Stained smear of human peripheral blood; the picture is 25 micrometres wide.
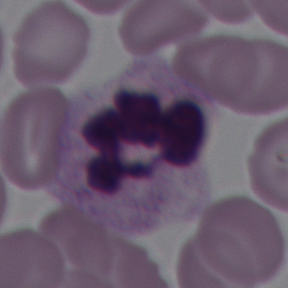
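Segmented neutrophil in a stained peripheral blood smear. Taken in turn, the segmented neutrophil's nucleus is divided into several separate lobes, which are arranged in a ring around a pale central gap. Its cytoplasm, next, is plentiful and pale pinkish-lilac, and it holds fine, faint lilac granules.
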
